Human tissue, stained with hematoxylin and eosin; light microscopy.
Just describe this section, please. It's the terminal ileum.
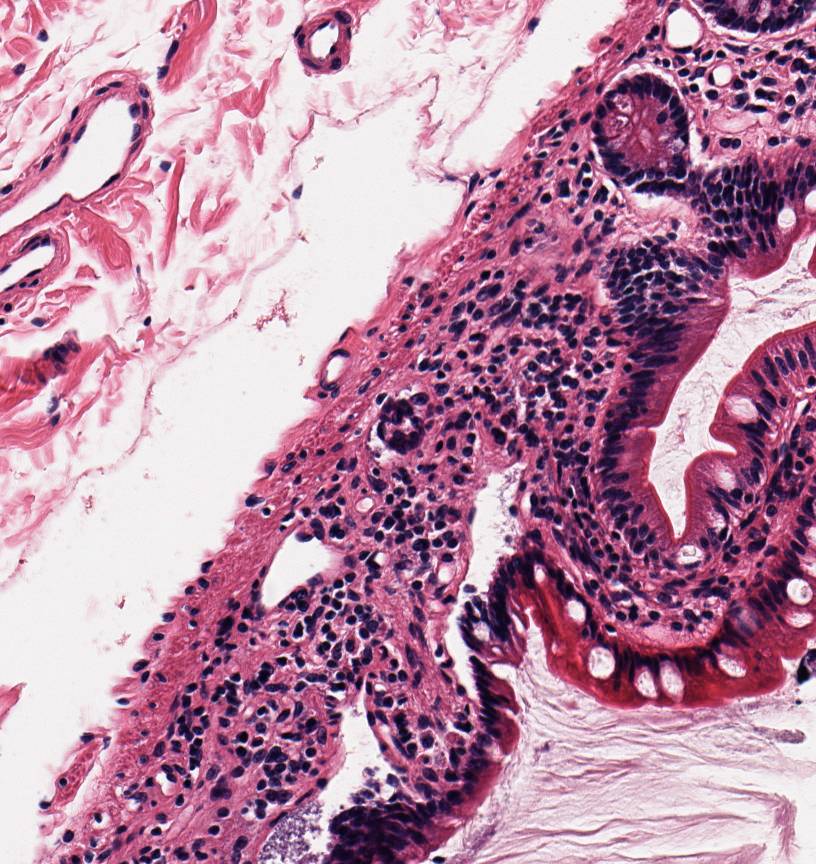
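Columnar lining cells have elongated nuclei towards their bases. Rounded pale goblet cells are scattered among them along the lower right surface. Near the top centre-right, a gland cut in cross-section forms a ring of columnar cells around a small central lumen. Beneath the epithelium, the stroma is crowded with small cells bearing round dark nuclei.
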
